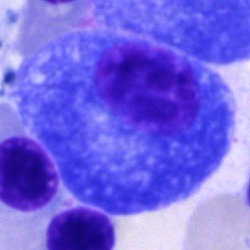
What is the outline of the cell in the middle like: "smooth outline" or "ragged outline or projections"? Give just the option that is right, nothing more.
Smooth outline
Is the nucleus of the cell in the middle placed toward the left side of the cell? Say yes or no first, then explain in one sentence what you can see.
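No. The nucleus sits off-centre, toward the upper right of the cell.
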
